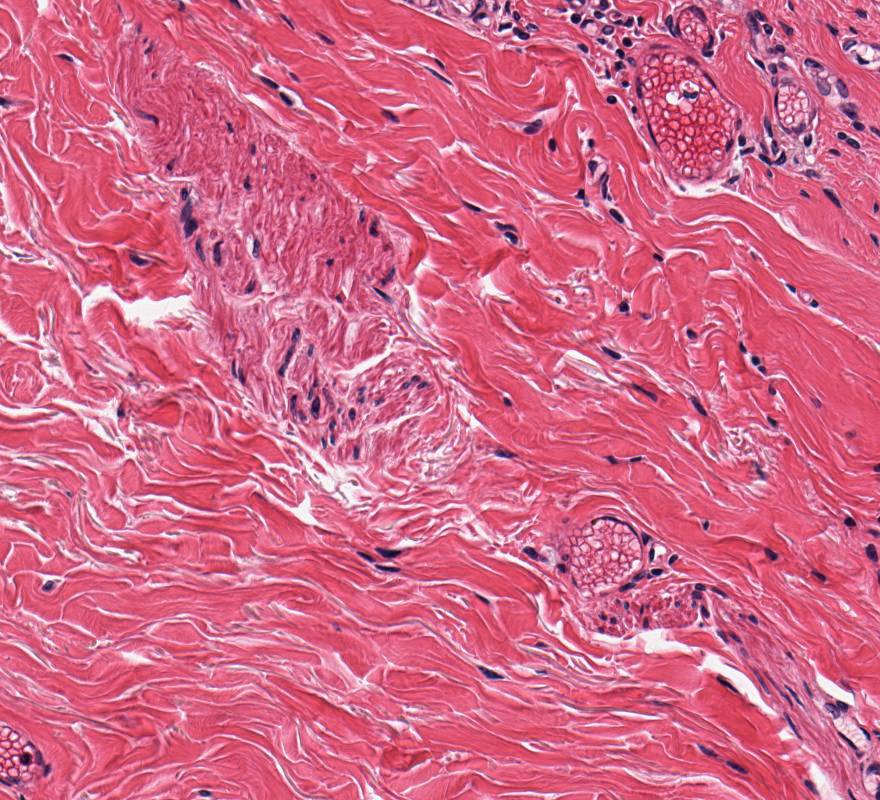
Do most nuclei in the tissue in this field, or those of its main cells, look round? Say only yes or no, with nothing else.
No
